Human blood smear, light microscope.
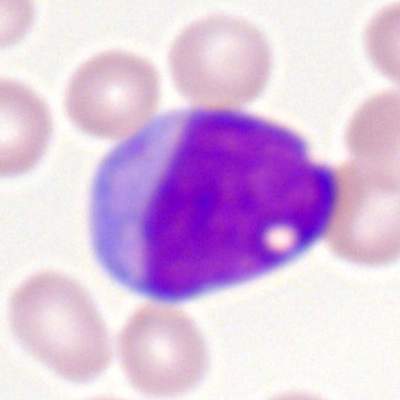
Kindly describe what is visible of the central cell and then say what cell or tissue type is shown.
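First, the nucleus: a single unlobed mass filling the right part of the cell, with a small round clear spot in its lower right. Next, the cytoplasm: pale blue, forming a broad band on the left side. Conclusion: myeloblast.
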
